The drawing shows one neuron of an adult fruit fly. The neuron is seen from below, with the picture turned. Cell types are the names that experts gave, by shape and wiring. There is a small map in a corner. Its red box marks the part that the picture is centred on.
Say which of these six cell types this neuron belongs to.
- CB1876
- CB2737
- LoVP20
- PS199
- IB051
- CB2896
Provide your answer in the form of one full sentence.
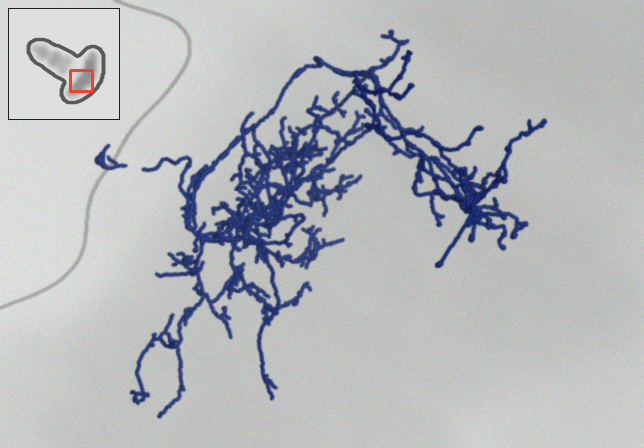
Typed by cell type, the neuron is PS199.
